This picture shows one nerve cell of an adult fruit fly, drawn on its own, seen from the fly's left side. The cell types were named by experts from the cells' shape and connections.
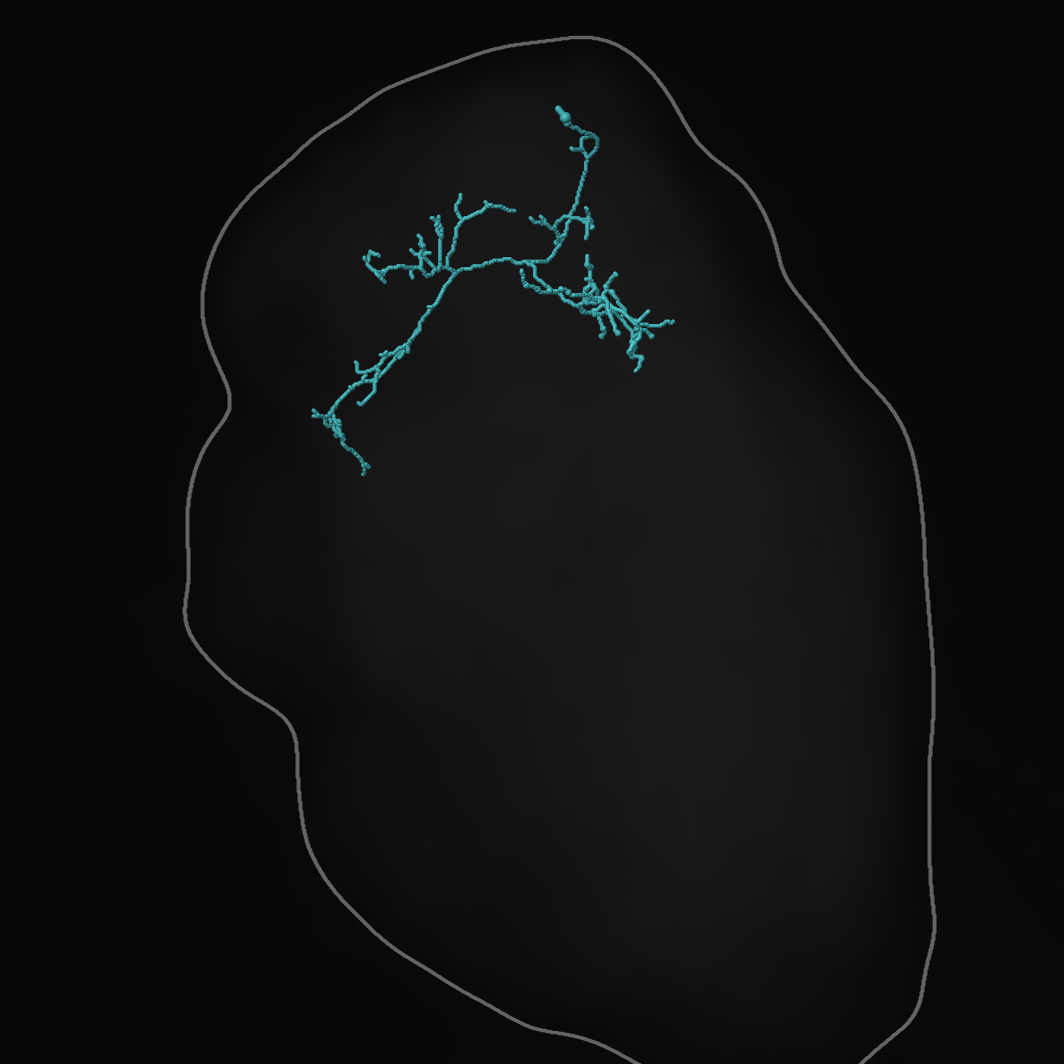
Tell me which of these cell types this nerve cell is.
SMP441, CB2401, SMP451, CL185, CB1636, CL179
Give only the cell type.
SMP451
